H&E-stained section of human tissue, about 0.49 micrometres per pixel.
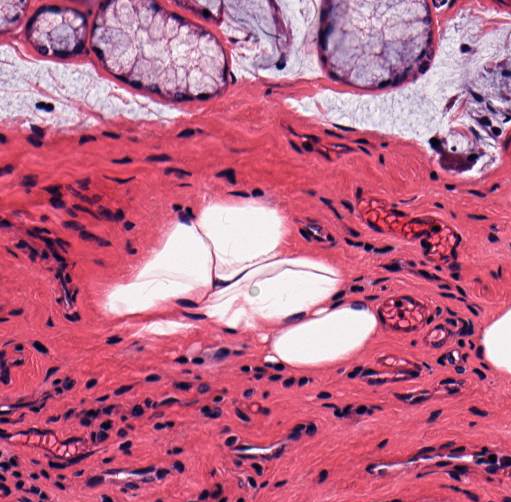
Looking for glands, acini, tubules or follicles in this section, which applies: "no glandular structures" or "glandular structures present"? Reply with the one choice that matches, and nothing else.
Glandular structures present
